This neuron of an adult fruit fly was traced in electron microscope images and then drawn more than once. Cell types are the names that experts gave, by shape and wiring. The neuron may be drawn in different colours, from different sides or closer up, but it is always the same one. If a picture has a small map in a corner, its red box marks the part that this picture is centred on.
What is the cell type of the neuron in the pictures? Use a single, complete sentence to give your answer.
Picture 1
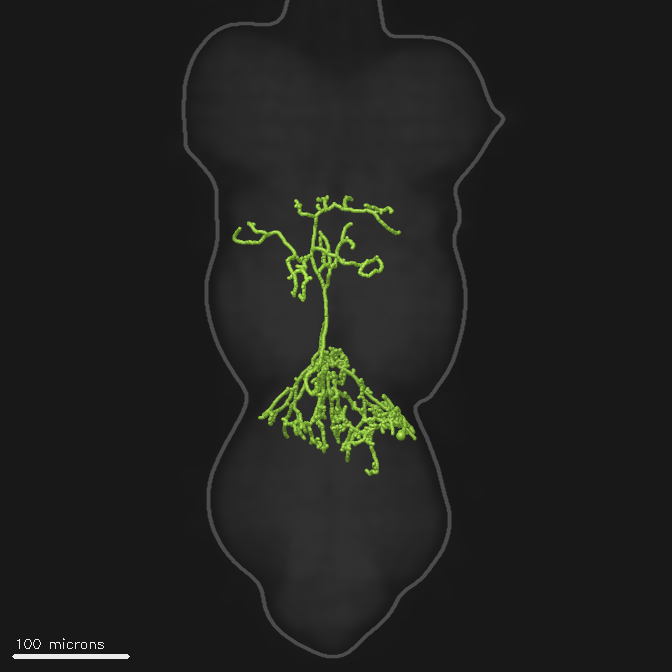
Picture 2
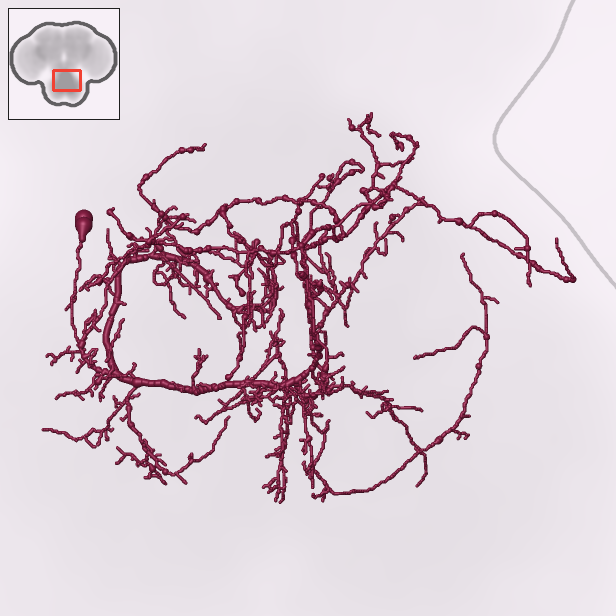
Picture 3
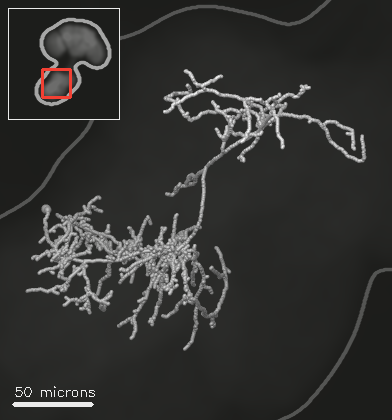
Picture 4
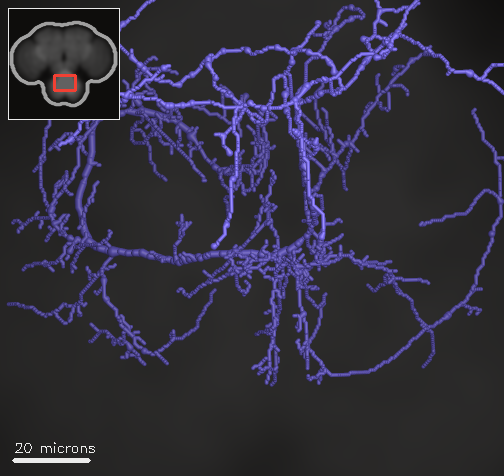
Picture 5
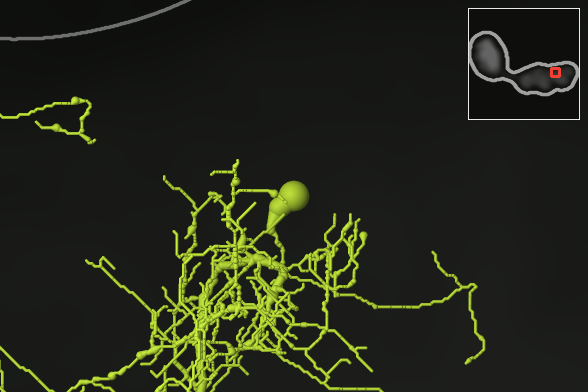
So far as cell type goes, this neuron is IN18B035.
